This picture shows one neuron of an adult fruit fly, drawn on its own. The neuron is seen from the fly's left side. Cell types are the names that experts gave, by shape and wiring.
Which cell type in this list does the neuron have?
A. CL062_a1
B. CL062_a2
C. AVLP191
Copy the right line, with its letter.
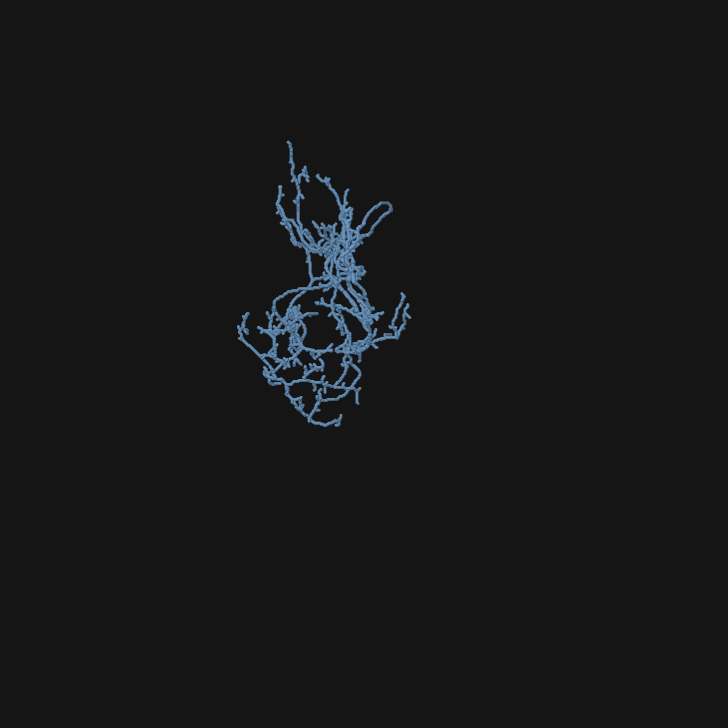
B. CL062_a2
